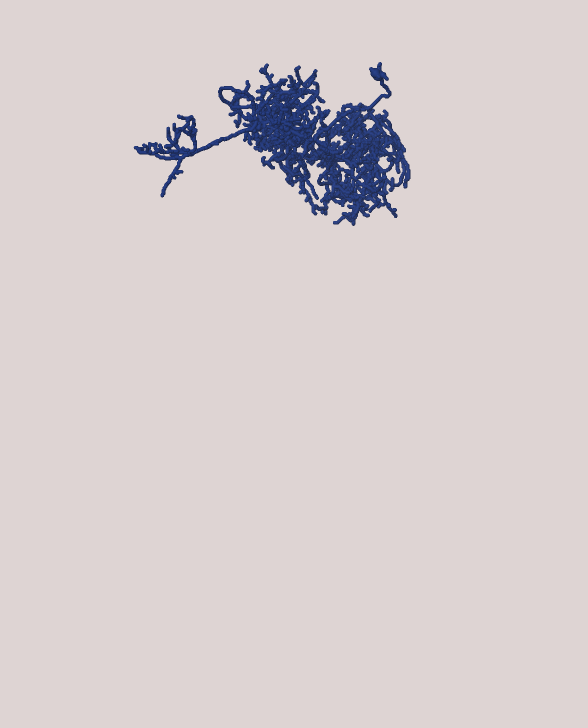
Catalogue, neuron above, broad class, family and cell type: central-brain intrinsic neuron; LHPD; LHPD4c1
